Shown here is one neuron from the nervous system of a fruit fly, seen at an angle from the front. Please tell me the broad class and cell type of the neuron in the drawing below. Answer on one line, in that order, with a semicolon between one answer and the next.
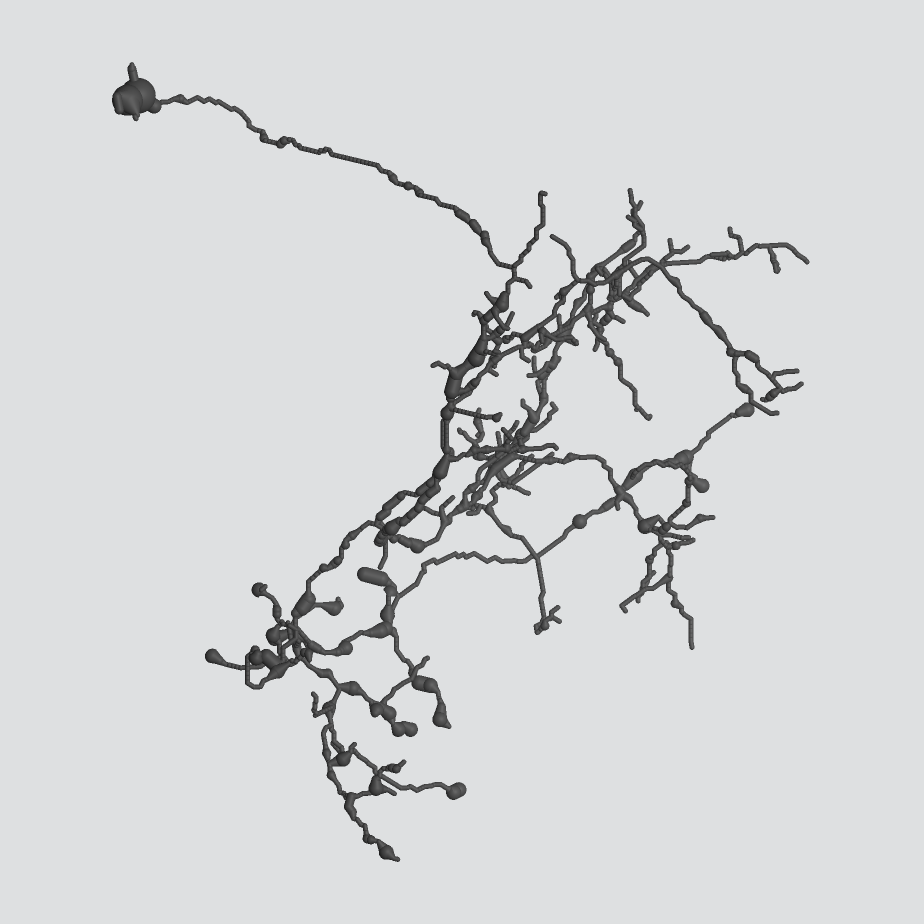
nerve-cord intrinsic neuron; INXXX440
